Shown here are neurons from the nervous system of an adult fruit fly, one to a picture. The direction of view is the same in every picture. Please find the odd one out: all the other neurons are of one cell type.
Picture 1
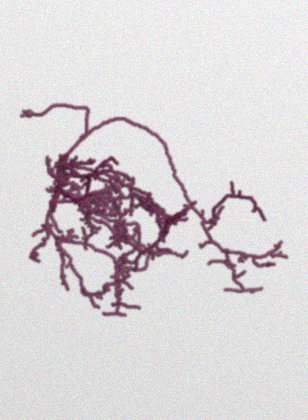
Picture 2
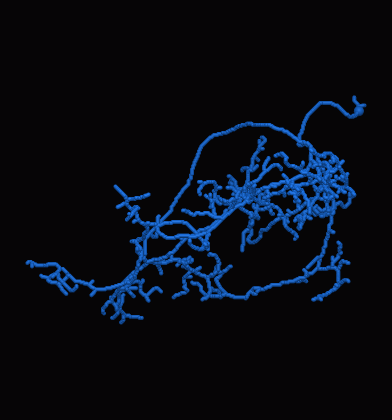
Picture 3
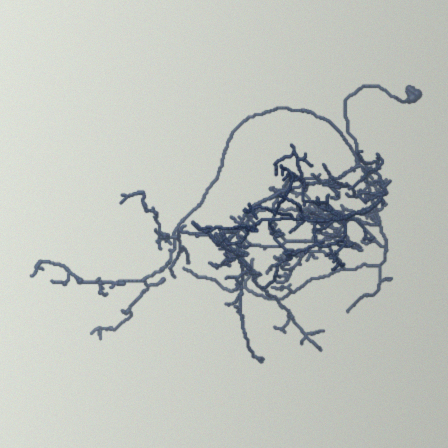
Picture 2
